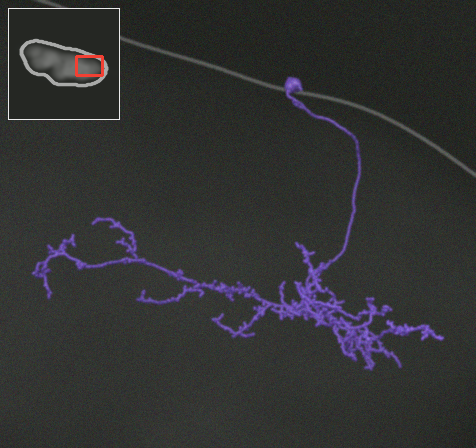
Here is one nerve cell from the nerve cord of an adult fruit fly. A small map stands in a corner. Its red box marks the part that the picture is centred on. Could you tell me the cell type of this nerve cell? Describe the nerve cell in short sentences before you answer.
In this view it is wider than it is tall. Its broad class is nerve-cord intrinsic neuron. Its cell type is IN19A120.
